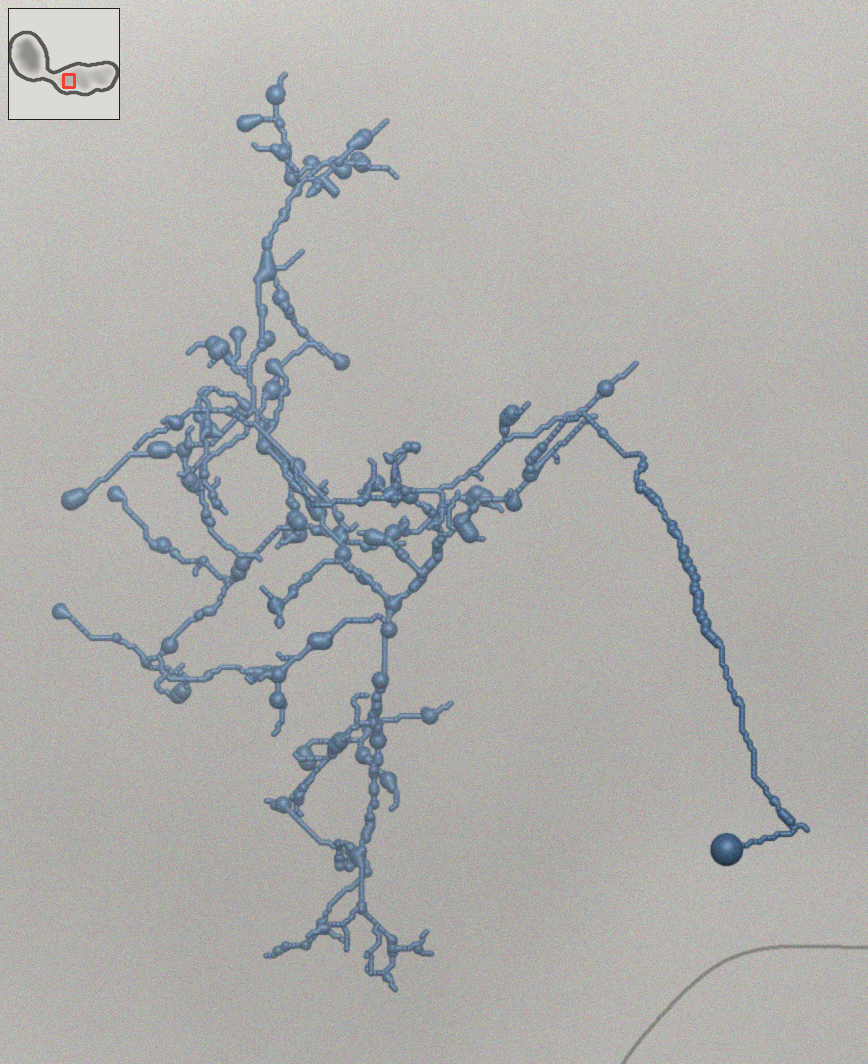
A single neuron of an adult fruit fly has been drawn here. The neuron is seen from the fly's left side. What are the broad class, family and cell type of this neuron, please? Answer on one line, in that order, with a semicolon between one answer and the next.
nerve-cord intrinsic neuron; hemilineage 12B; IN12B058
